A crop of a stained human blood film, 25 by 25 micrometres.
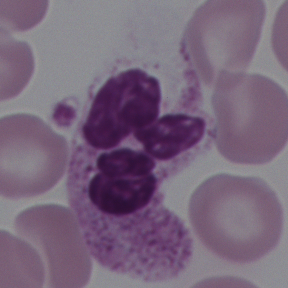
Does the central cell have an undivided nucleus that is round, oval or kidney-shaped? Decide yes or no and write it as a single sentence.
No, into separate lobes the nucleus of the cell is divided.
